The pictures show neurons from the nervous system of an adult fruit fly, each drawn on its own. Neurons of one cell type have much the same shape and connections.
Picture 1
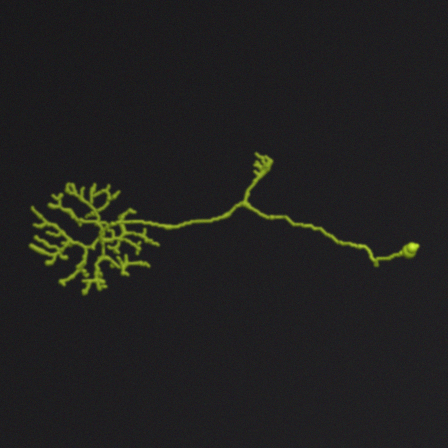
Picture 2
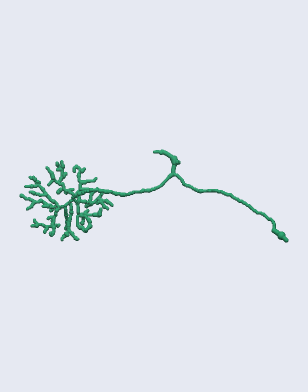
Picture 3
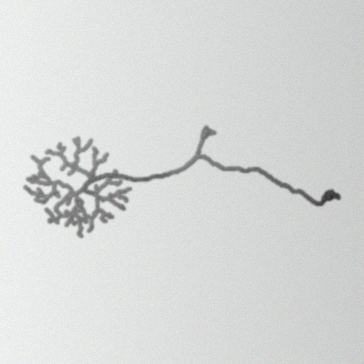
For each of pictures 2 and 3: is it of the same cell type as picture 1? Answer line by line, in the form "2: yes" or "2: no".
2: yes
3: yes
